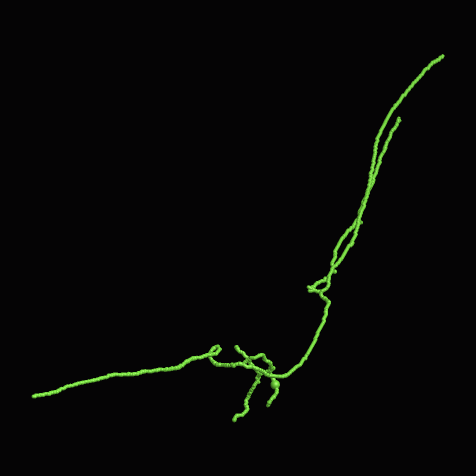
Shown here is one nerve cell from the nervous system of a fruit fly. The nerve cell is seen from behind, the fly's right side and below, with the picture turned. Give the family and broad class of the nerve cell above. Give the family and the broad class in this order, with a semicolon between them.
class mechanosensory proprioceptive; sensory neuron entering the nerve cord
